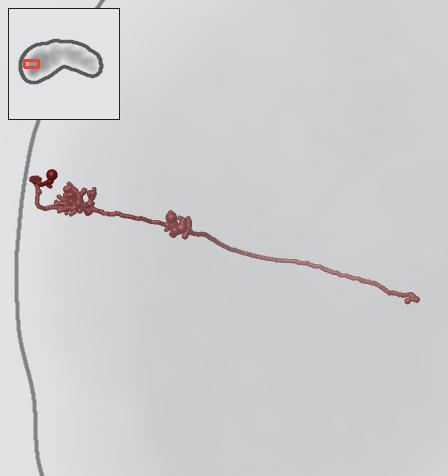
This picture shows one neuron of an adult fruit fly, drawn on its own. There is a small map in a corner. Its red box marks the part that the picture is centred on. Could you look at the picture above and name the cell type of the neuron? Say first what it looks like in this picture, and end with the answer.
As drawn here it is more than twice as wide as it is tall. This is an optic-lobe intrinsic neuron. It is of cell type Tm1.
